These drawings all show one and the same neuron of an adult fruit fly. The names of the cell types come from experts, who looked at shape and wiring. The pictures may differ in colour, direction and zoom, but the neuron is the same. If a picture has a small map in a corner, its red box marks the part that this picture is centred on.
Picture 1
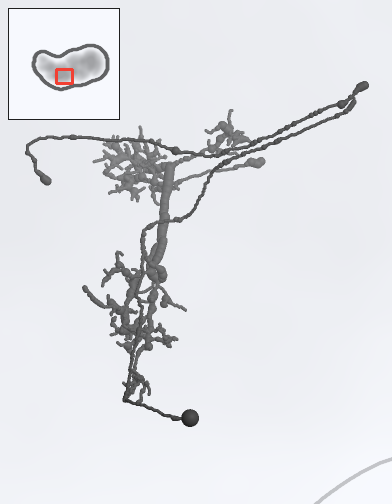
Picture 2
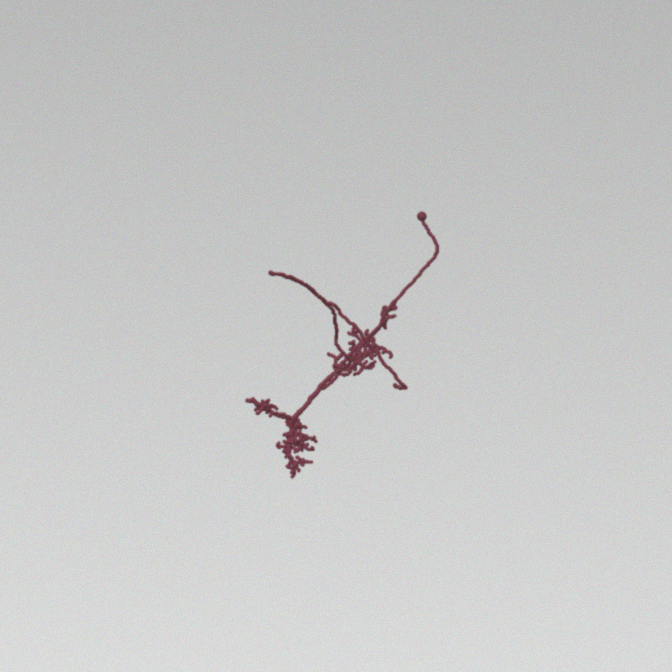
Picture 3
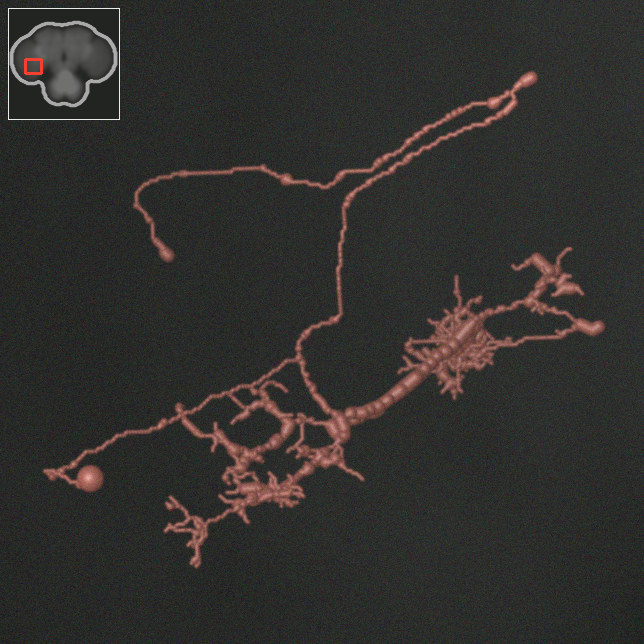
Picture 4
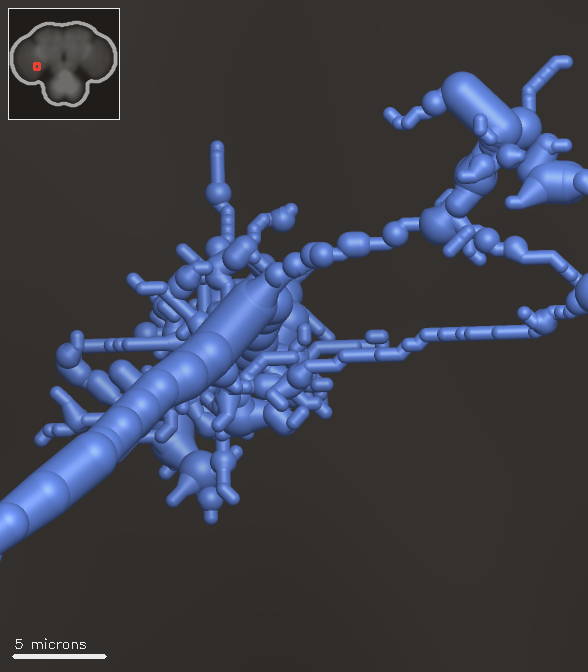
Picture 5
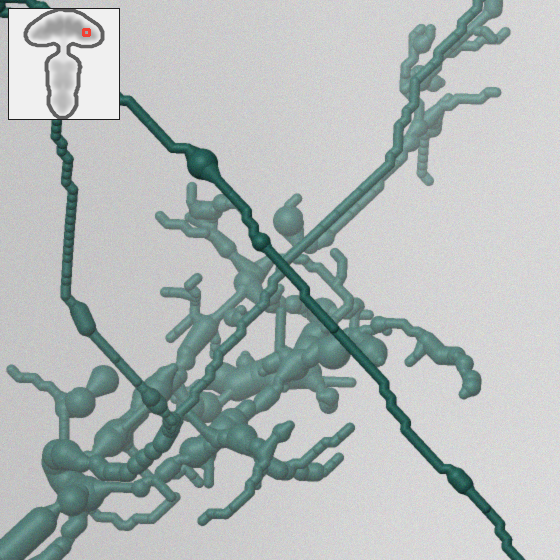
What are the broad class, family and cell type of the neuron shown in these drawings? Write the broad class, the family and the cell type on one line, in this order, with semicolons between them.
visual projection neuron; TmY; TmY14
